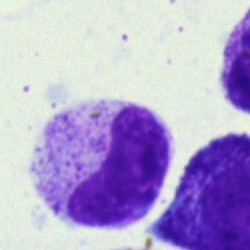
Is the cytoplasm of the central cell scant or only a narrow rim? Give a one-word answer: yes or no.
No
